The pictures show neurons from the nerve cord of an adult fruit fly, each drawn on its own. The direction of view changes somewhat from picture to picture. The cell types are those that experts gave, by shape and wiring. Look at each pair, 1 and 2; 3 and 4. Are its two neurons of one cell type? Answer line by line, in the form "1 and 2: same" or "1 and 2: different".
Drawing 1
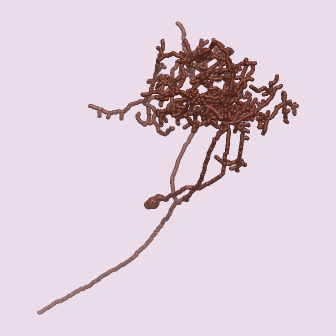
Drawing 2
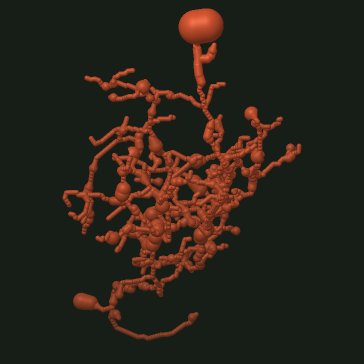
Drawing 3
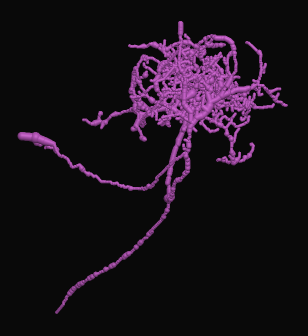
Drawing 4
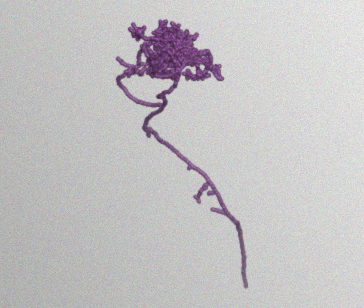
1 and 2: different
3 and 4: same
